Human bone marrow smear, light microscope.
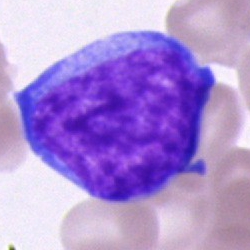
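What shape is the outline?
Angular, with straight-ish sides rather than smoothly round.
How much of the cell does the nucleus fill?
Most of it.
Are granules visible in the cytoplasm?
None are.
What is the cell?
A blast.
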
